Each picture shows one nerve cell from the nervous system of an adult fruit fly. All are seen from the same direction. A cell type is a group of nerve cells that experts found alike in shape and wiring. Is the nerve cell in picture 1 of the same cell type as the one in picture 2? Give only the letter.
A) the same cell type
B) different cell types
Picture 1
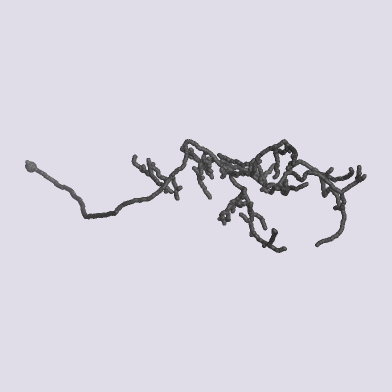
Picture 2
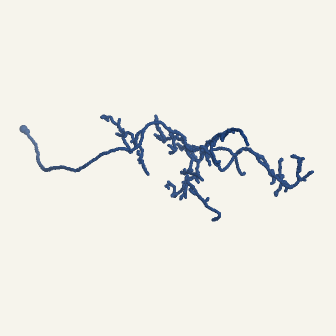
A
